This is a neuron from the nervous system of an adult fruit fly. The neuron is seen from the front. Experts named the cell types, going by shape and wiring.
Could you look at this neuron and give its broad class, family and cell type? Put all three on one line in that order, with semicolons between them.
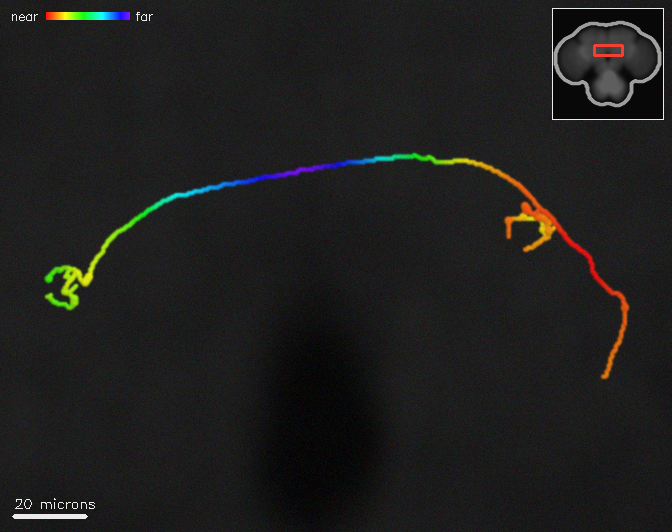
sensory neuron entering the brain; class olfactory; ORN_DA4l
